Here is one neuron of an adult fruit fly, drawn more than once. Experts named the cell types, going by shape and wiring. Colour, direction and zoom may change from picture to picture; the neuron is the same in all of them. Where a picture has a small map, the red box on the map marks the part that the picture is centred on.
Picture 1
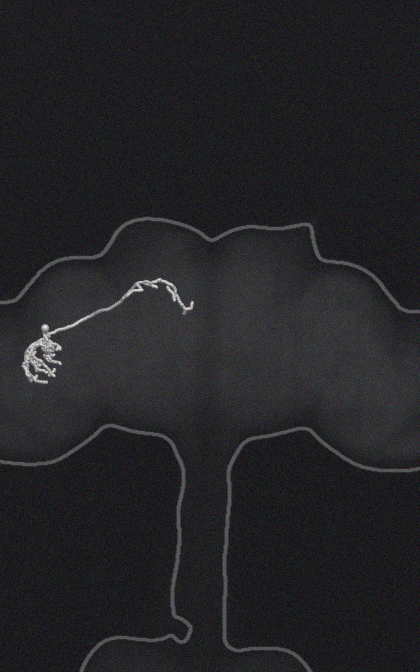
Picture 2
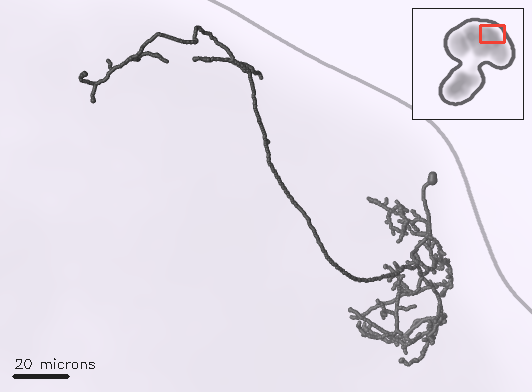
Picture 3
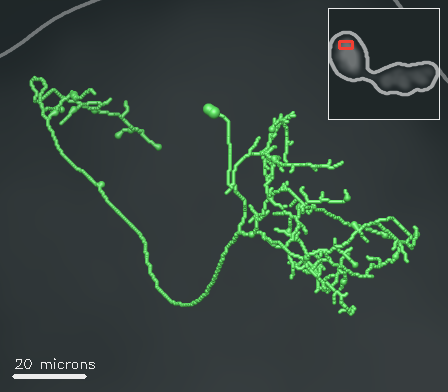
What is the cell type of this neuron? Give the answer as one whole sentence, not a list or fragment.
The cell type that this neuron has is LHAD1b4.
